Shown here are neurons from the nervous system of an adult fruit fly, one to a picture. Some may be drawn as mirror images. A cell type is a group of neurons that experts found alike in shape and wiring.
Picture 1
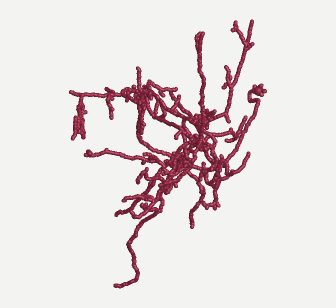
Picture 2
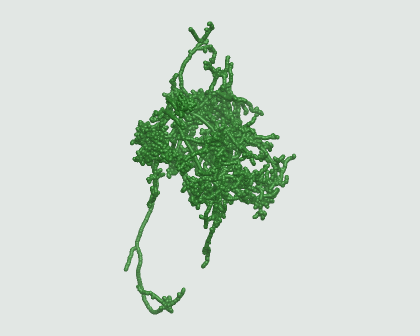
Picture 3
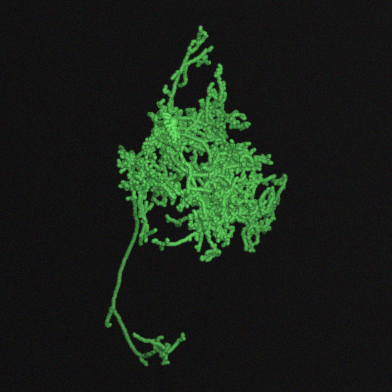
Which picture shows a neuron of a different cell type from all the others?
1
